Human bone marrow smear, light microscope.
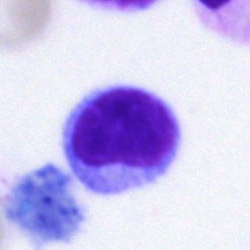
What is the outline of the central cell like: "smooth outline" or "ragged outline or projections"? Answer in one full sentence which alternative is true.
Along its outline, the cell is smooth, with no projections.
